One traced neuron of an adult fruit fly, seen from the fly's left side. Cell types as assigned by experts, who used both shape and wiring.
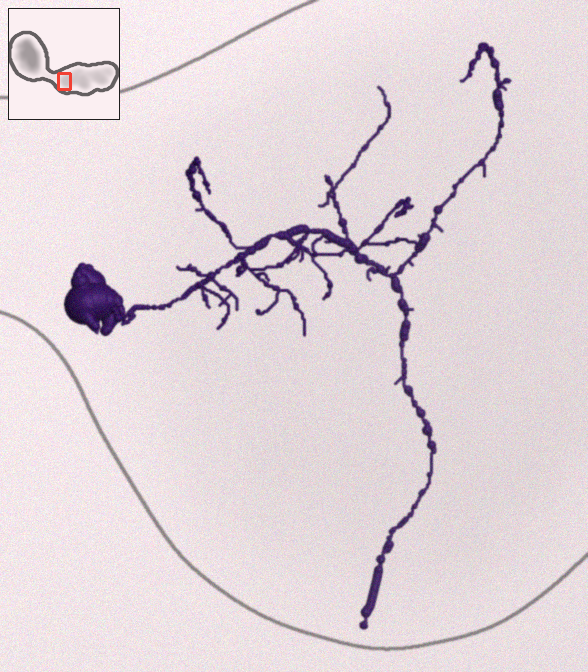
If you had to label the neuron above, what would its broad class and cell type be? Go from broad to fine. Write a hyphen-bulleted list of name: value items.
- broad class: motor neuron of the nerve cord
- cell type: Acc. tr flexor MN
